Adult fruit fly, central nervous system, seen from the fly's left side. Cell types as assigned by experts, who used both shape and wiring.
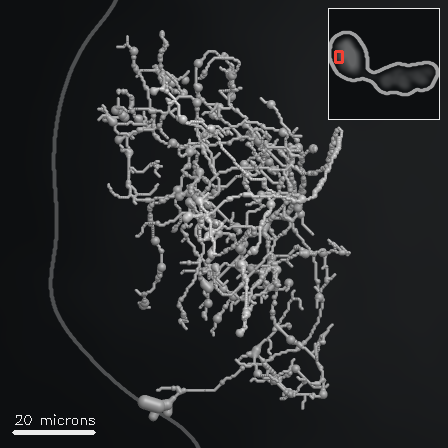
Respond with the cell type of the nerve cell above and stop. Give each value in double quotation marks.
"v2LN34C"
